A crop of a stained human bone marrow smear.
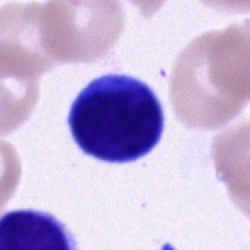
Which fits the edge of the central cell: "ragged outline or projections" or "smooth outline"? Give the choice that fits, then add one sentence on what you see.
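Smooth outline. The outline of the cell is round and smooth.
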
